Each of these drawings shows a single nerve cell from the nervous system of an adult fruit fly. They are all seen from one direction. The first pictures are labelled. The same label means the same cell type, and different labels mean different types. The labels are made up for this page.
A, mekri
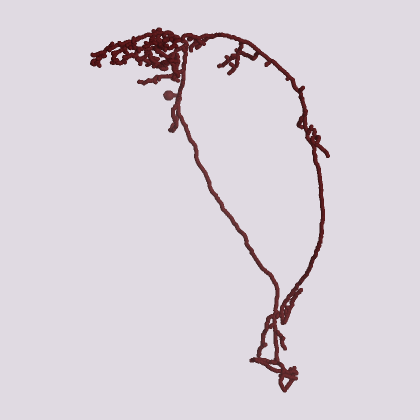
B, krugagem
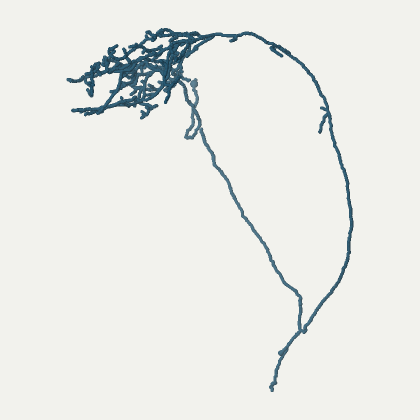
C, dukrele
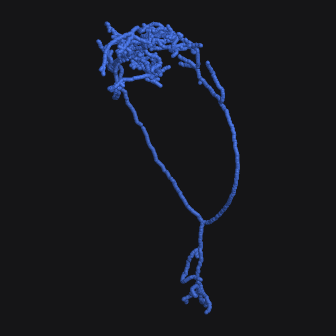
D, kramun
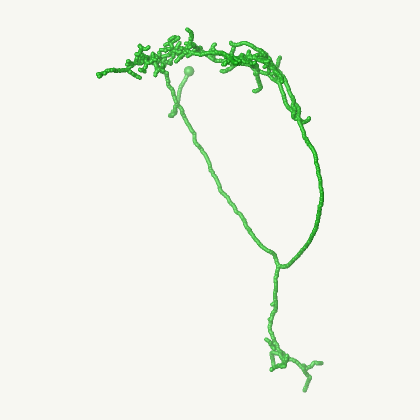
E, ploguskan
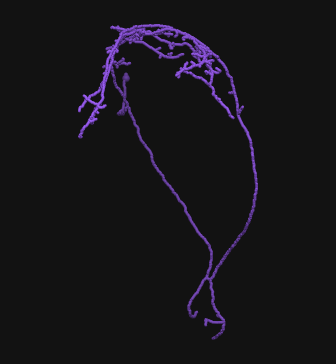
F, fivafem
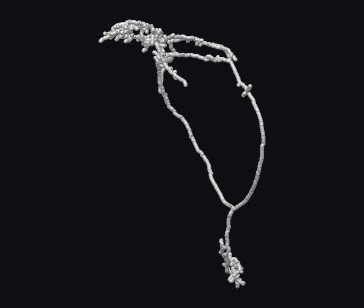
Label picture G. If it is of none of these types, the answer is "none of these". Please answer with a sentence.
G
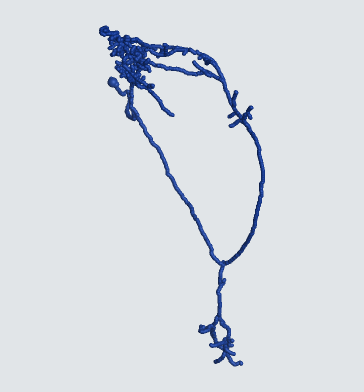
It belongs to fivafem.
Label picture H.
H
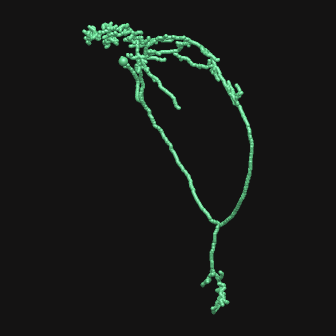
It belongs to fivafem.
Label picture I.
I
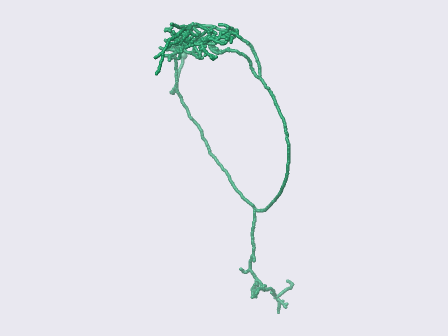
It belongs to dukrele.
